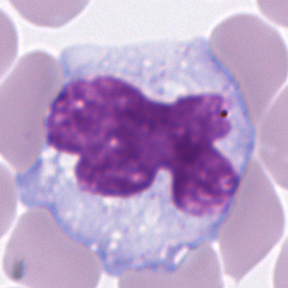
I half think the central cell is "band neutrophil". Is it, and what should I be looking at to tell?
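The cytoplasm is abundant and pale grey-blue, with many small clear vacuoles scattered through it and no coarse orange or purple granules. The nucleus is folded into broad lobes that stay joined by wide bands rather than thin strands, and a single tiny dark dot lies near its right end. The cell outline is irregular and angular where neighbouring red cells press on it.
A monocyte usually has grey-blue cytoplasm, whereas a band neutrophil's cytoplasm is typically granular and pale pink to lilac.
The colour of the cytoplasm therefore speaks for monocyte and against band neutrophil.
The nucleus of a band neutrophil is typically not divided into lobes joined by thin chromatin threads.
Since the lobes here are linked by wide bands, not thin strands, the way they are joined does not count against band neutrophil. Band neutrophil does not fit; the cell is a monocyte.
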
